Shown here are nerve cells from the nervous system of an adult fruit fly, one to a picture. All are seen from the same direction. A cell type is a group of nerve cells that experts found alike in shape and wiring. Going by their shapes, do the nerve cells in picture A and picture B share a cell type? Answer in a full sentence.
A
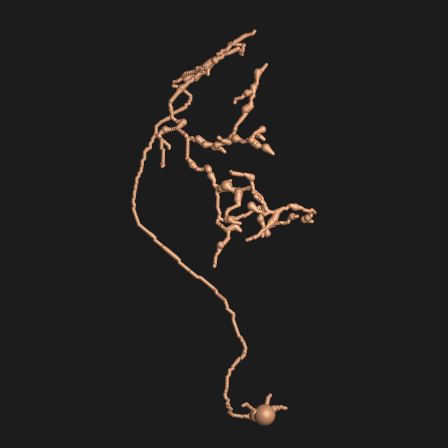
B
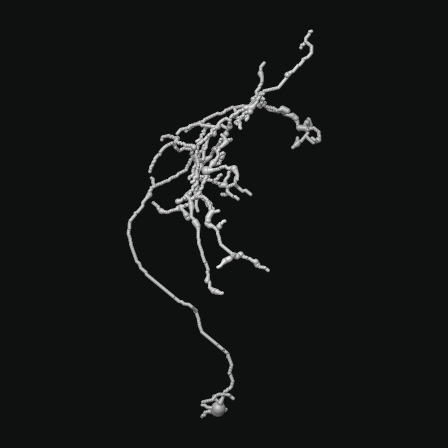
They are of the same cell type.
